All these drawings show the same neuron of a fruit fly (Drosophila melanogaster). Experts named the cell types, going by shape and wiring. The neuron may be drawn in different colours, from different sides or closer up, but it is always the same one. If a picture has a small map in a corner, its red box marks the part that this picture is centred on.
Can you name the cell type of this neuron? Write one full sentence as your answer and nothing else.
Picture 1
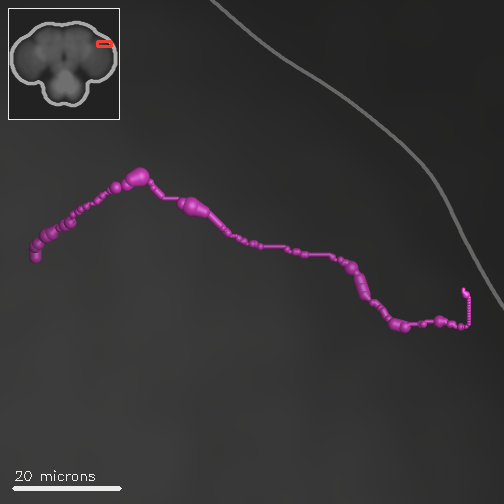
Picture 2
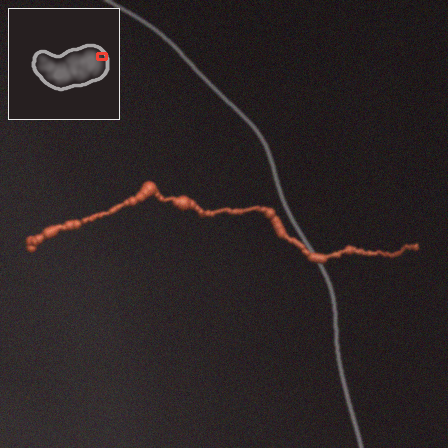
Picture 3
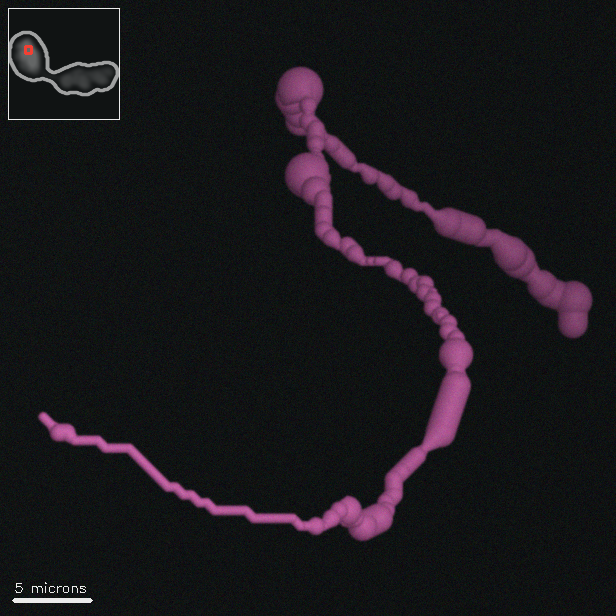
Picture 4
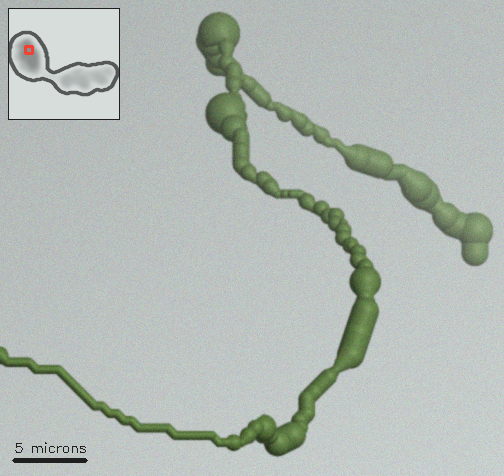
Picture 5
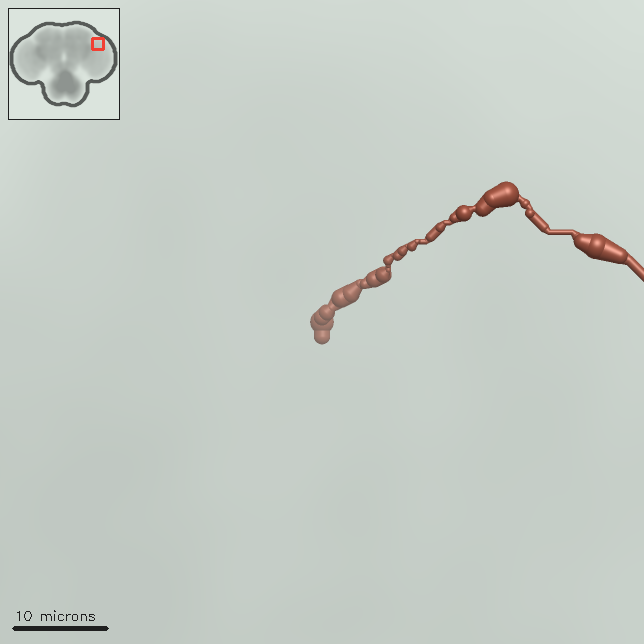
It is R7y that this neuron is, by cell type.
